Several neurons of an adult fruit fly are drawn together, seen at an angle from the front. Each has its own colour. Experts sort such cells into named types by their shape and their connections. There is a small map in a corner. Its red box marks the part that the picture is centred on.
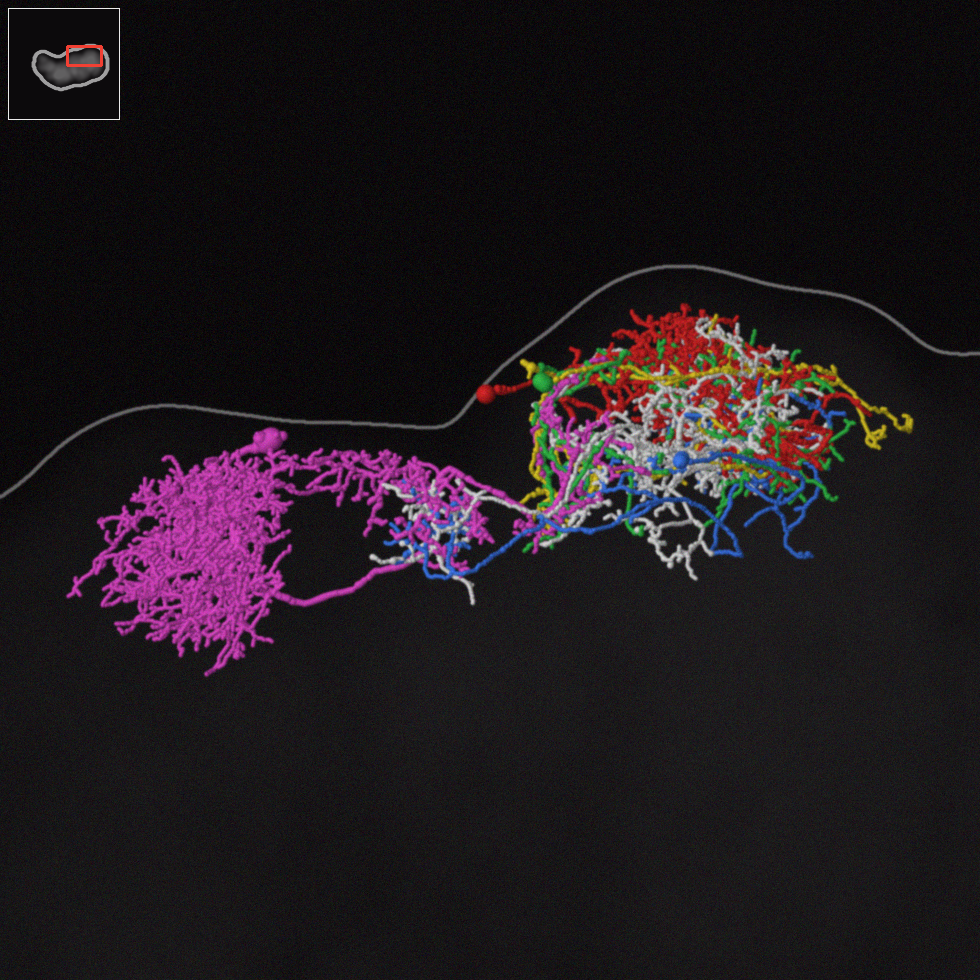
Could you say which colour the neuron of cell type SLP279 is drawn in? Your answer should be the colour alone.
white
